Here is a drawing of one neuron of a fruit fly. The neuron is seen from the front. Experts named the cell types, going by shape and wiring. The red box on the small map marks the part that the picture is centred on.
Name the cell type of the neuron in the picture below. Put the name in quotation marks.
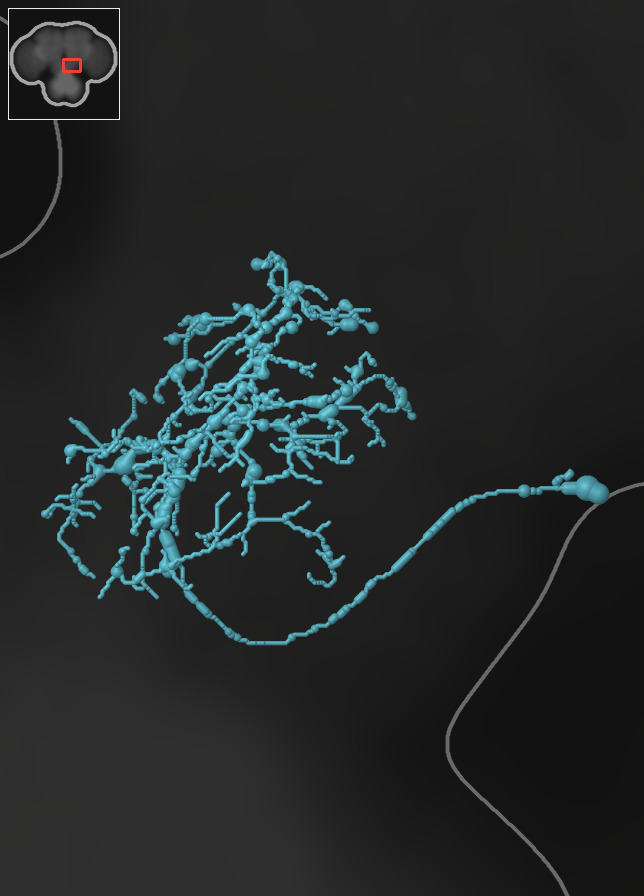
"GNG407"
